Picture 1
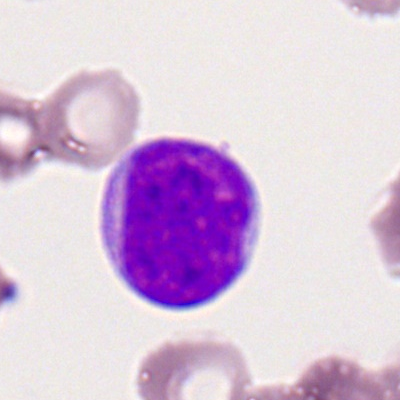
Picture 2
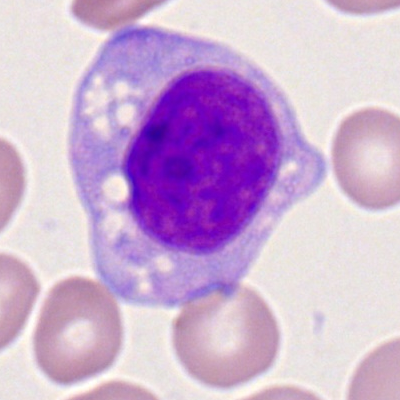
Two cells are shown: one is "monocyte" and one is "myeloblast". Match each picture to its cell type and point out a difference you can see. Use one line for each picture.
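Picture 1 shows a myeloblast: No vacuoles are seen in the cytoplasm.
Picture 2 shows a monocyte: Several clear round vacuoles lie in the cytoplasm, mostly on the left side.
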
